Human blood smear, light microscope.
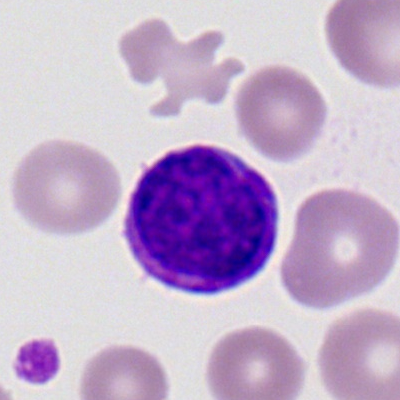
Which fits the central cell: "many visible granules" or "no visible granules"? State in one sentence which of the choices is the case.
No visible granules are present in the cytoplasm of the cell.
